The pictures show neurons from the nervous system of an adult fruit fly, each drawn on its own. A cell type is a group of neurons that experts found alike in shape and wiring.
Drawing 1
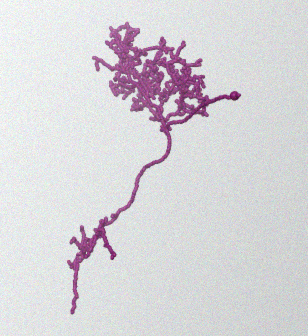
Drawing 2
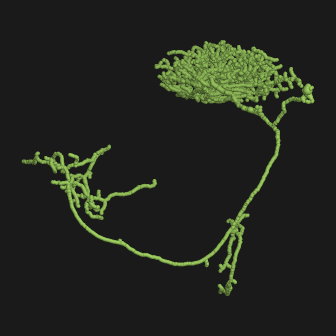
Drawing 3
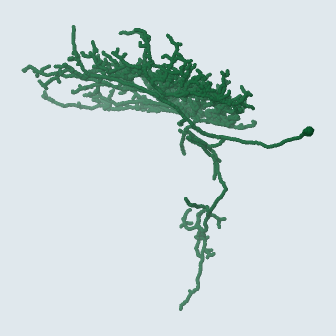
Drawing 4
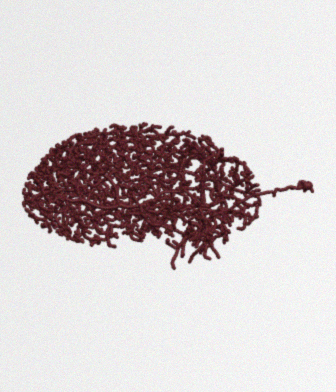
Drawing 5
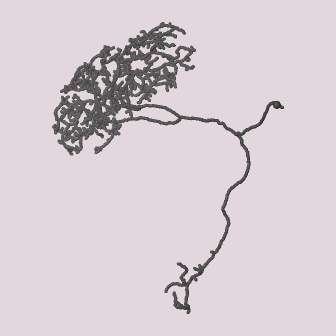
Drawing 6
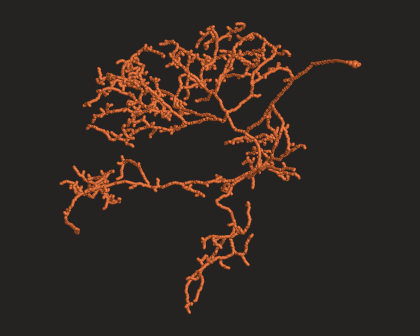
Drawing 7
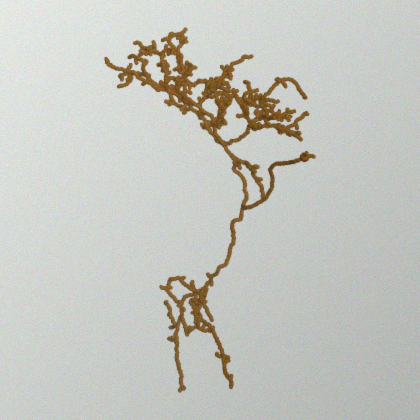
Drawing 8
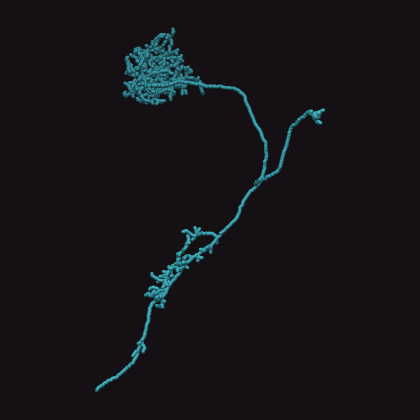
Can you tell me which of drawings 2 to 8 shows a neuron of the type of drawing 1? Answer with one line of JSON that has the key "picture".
{"picture": 7}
